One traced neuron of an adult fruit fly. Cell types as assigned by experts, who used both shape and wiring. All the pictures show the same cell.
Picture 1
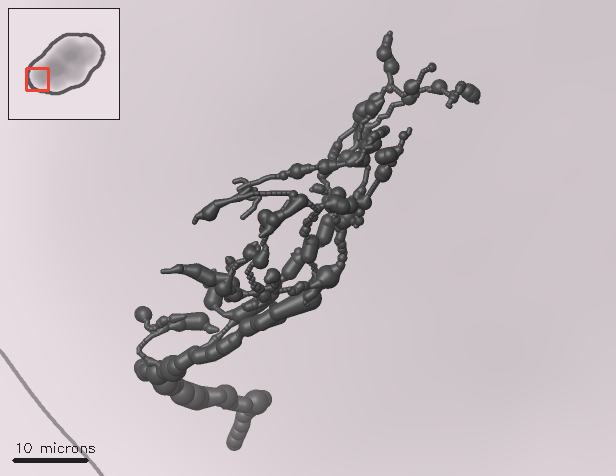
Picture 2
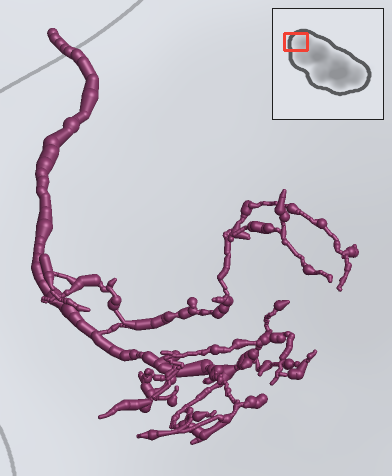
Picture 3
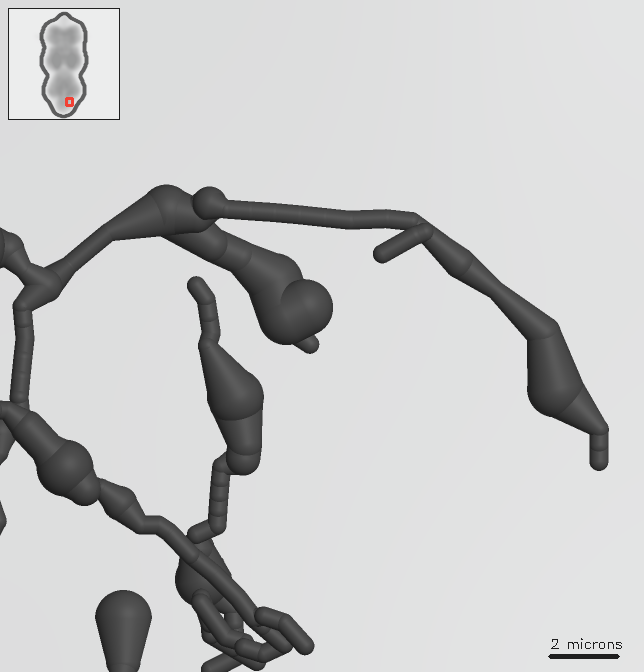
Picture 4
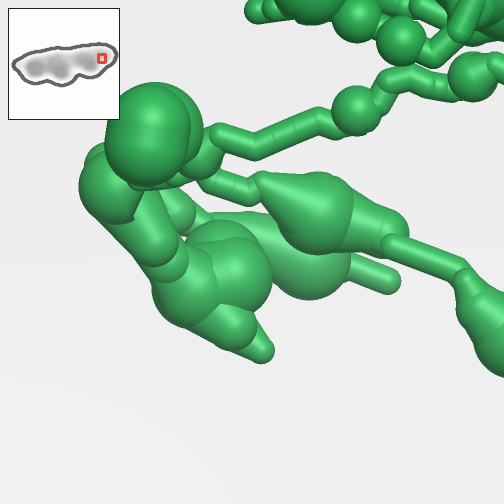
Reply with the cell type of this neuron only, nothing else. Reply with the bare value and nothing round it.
SNxx23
